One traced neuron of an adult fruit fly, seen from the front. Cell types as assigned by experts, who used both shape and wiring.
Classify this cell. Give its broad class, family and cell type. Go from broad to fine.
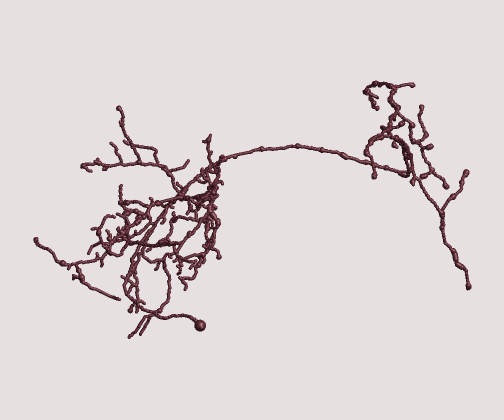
nerve-cord intrinsic neuron; hemilineage 08B; IN08B060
